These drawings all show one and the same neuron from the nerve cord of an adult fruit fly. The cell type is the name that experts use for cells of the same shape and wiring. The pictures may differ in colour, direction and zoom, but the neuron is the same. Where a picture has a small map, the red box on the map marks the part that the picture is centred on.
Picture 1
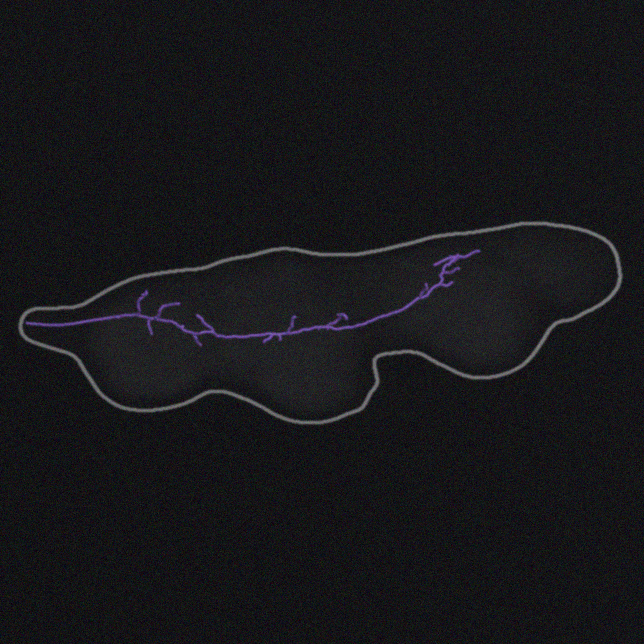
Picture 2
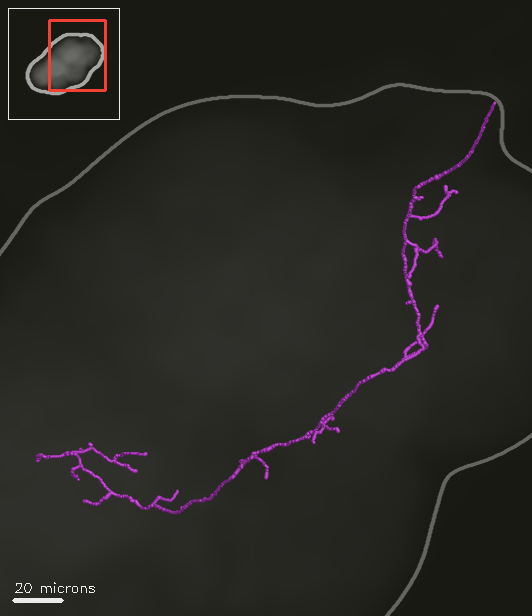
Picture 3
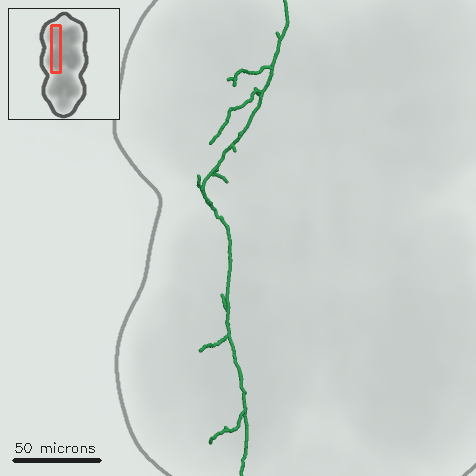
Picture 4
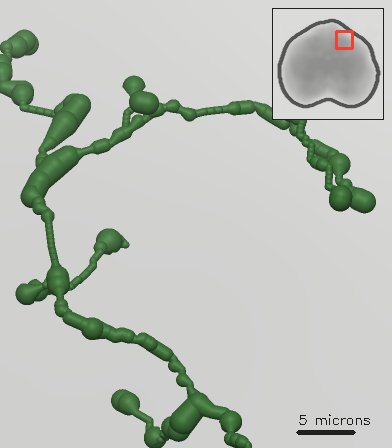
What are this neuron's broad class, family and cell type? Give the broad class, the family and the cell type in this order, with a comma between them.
descending neuron, DNge, DNge128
